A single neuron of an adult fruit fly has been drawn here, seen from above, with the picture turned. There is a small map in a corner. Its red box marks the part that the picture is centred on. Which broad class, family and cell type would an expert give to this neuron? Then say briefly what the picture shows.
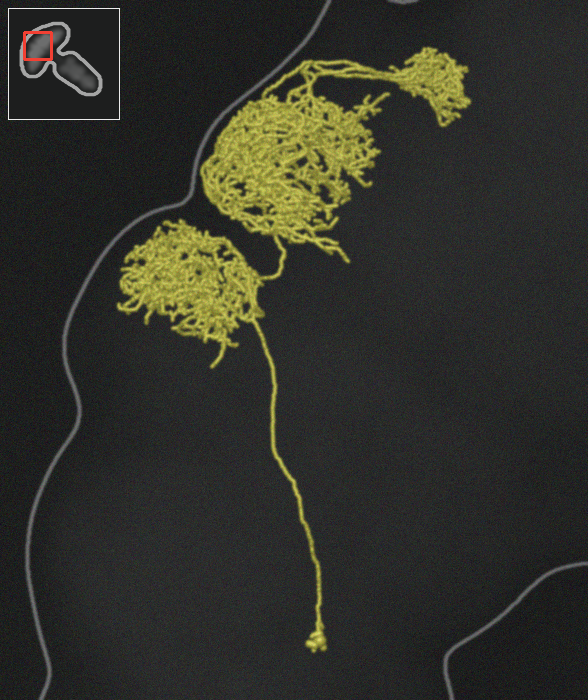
This is a central-brain intrinsic neuron. The name of its family is class DAN. It is of cell type PPL102. It is in the brain and does not reach the nerve cord. The cell body can be seen at the bottom of the picture. Dozens of branch ends can be seen.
